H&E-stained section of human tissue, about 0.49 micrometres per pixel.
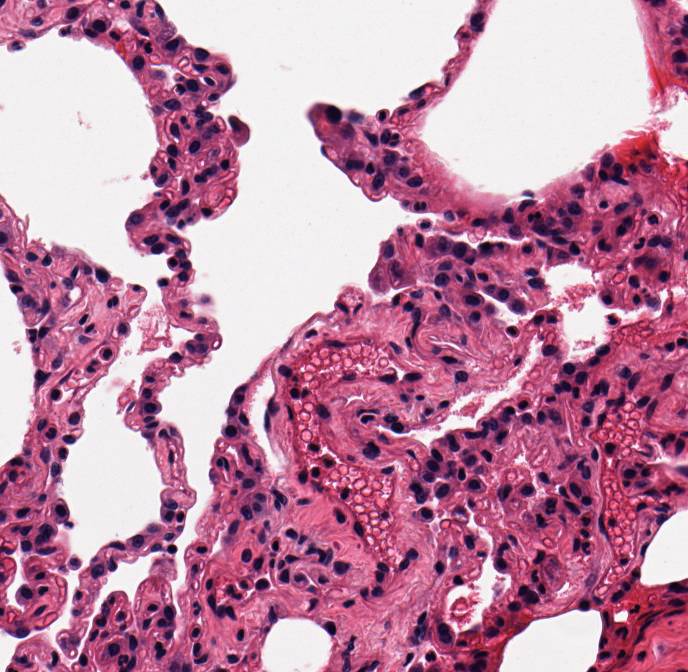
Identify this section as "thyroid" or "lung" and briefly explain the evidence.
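Lung. The large spaces are mostly empty and white, holding only a few faint pink wisps and no loose cells.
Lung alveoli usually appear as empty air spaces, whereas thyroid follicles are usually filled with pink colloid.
Thin branching septa separate the spaces at left and top; lower right, a broader, more solid band of cellular tissue. In the lower centre this thickened tissue holds pale pink loose collagen with spindle-shaped nuclei in curving, wavy strands. Small thin-walled vessels packed with red blood cells lie within it, centre and lower right.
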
